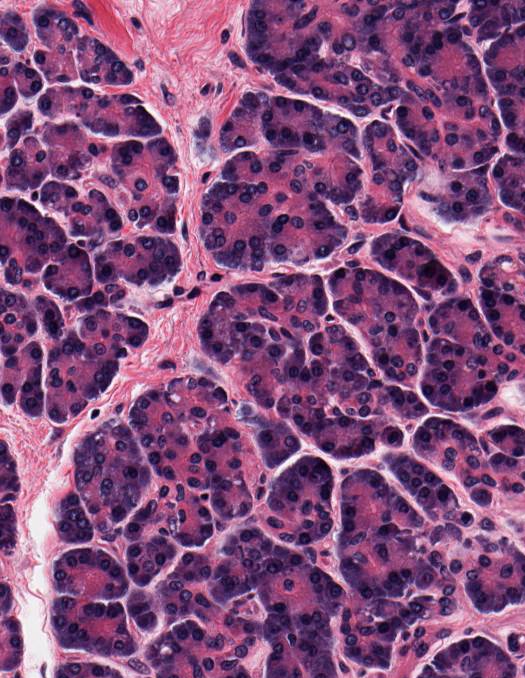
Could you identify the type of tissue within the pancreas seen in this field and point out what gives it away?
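This is exocrine pancreas. Tightly packed acini fill it, grouped into lobules split by bands of pink fibrous tissue, each acinus a rounded cluster of many cells with little or no central lumen. The round dark nuclei sit toward the cell bases, and the cytoplasm is deep purple basally, paler pink toward each acinus's centre.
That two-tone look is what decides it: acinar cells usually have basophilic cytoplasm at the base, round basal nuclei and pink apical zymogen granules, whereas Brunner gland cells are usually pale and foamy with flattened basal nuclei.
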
